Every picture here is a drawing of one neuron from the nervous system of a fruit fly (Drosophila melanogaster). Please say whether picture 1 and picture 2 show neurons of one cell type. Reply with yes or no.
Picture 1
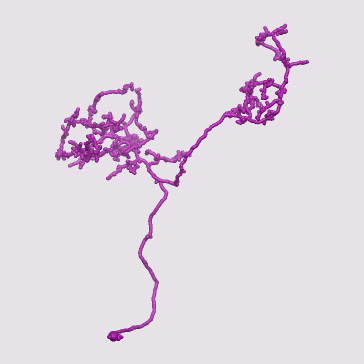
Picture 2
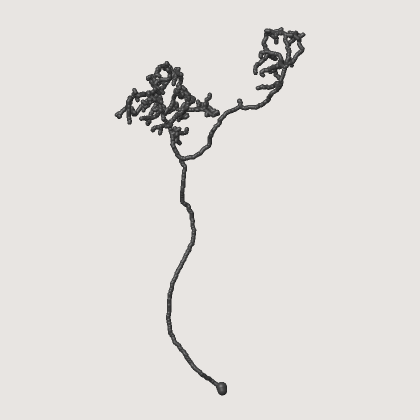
yes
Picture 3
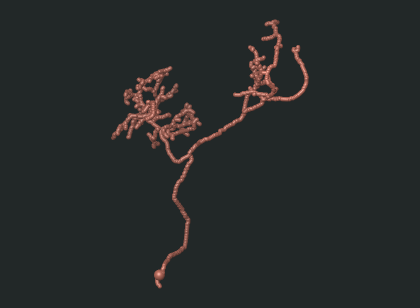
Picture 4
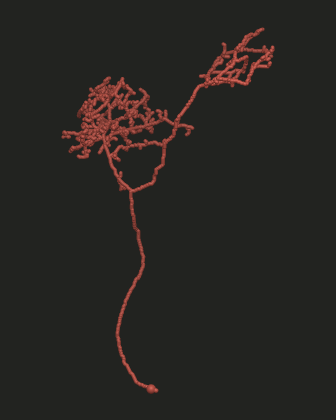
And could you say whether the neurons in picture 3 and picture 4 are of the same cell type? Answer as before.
no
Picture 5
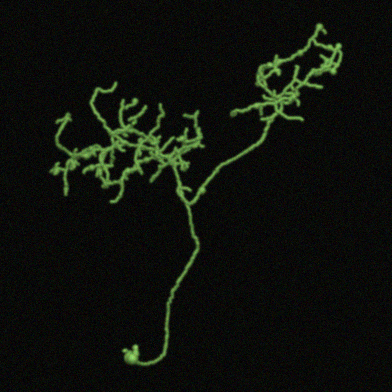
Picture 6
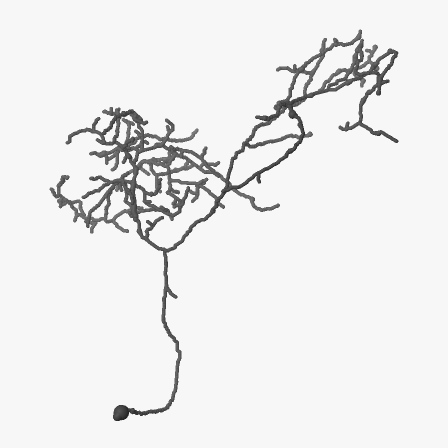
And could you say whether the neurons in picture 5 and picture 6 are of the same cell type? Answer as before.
no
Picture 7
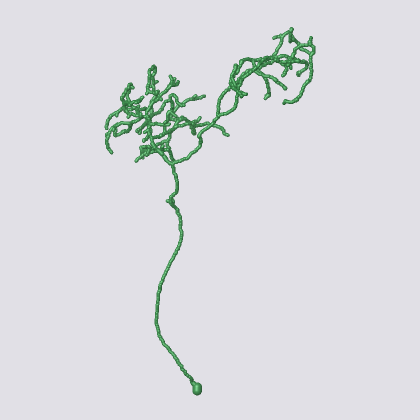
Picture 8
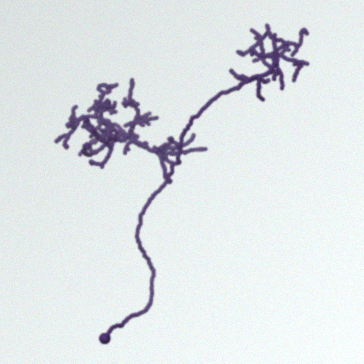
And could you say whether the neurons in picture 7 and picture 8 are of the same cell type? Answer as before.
no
